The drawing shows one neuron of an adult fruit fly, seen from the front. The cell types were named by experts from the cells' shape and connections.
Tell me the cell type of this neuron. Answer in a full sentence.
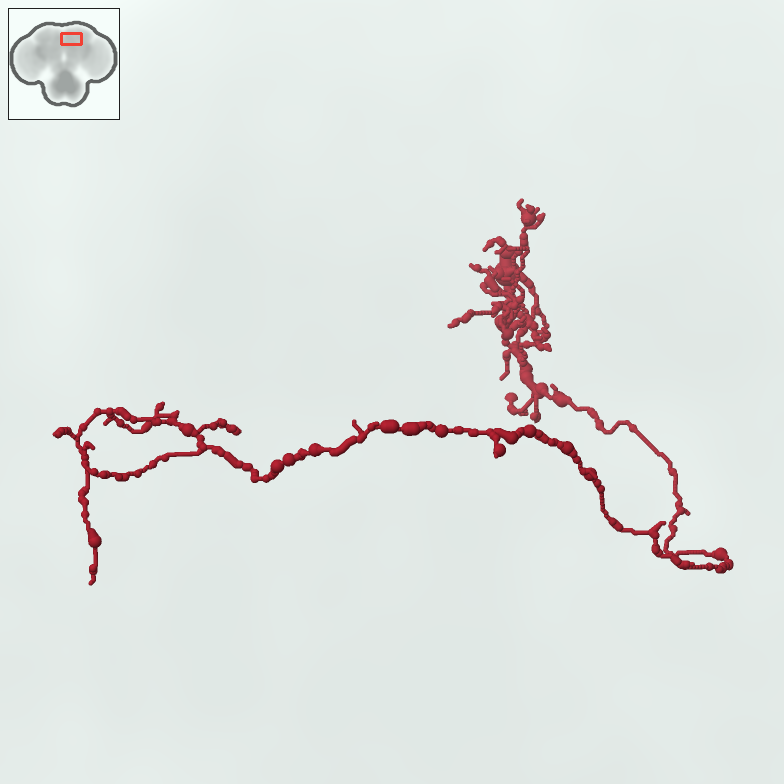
The cell type is KCg-m.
